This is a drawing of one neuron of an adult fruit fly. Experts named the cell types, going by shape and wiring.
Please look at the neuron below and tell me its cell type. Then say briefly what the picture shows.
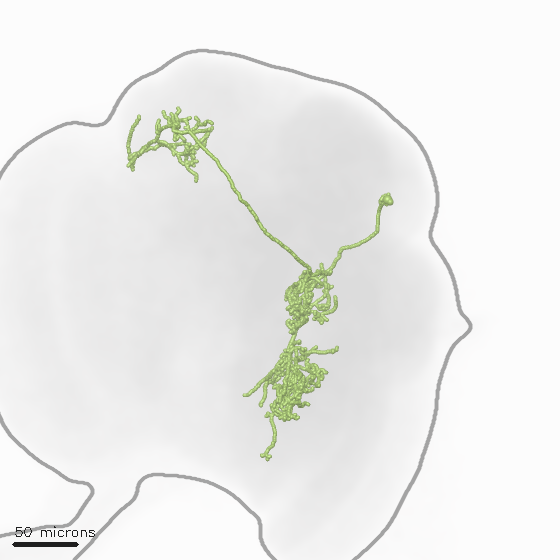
Its cell type is VP5+Z_adPN. This is a central-brain intrinsic neuron. From top to bottom in the picture it spans about 300 microns. Dozens of branch ends can be seen.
